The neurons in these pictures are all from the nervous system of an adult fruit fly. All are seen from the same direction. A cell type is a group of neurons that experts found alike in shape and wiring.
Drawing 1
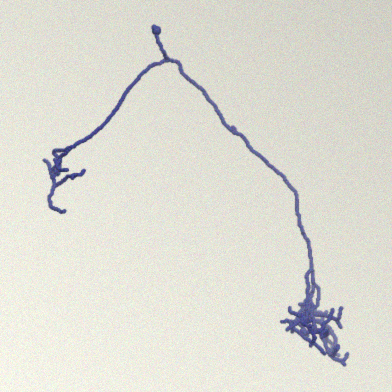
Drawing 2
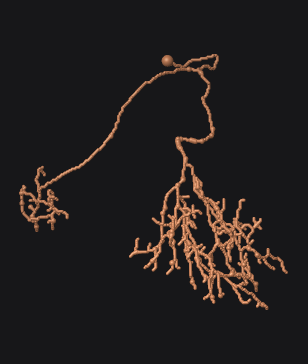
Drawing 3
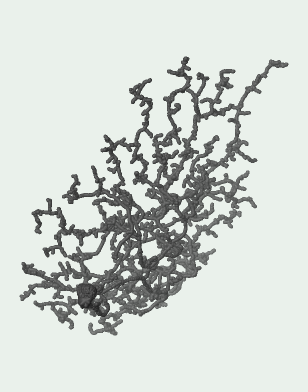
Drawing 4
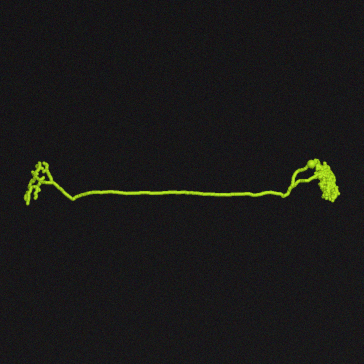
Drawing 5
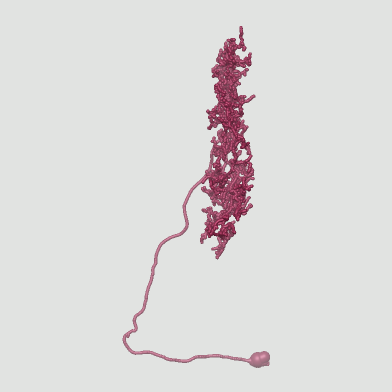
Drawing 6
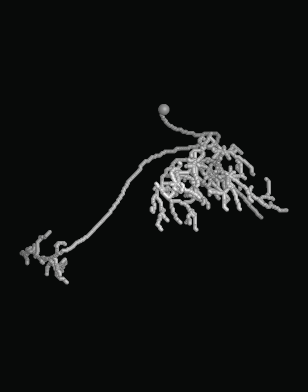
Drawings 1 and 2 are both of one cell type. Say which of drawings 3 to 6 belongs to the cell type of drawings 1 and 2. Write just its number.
6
